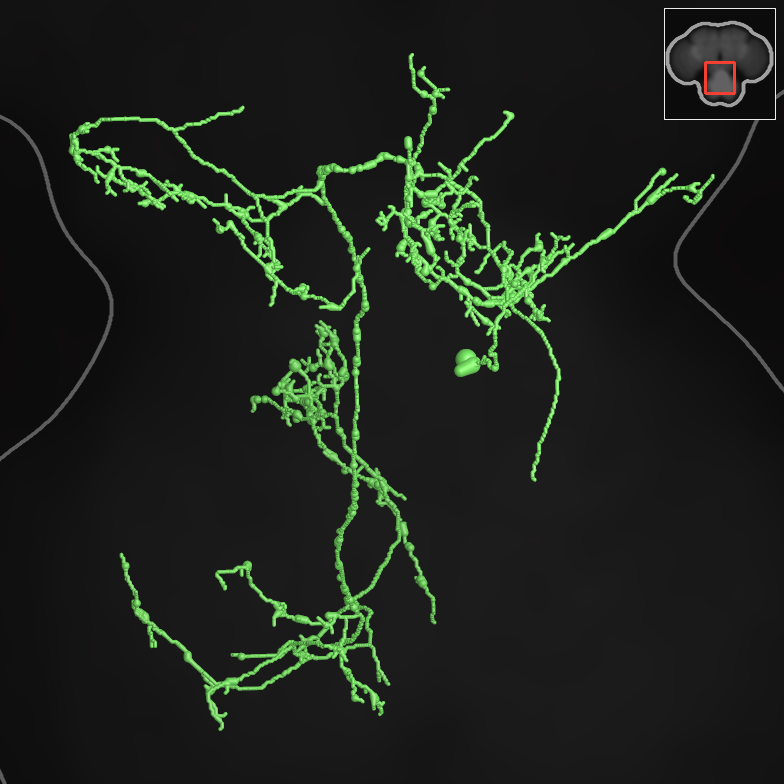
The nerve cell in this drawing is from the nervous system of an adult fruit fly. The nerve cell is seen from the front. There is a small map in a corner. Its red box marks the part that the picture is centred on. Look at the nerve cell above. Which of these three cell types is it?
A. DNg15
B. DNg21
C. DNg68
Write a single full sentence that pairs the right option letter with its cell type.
The neuron's type of cell is DNg21, as in option B.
